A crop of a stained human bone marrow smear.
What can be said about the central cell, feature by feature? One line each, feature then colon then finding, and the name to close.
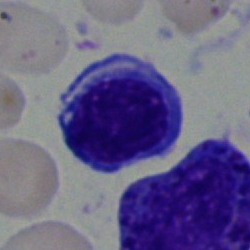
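Outline: roughly round, edge slightly uneven
Chromatin: dark purple, densely stained right through the nucleus
Cytoplasm: just a thin rim around the nucleus
Cytoplasm colour: deep blue
Name: erythroblast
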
